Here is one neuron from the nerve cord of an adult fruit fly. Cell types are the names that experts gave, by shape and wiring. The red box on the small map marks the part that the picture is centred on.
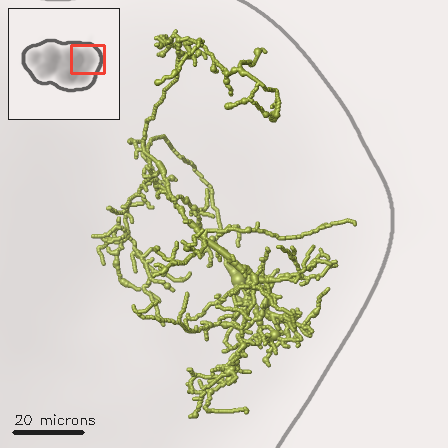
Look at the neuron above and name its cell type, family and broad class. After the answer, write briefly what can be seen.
The cell type is IN04B079. The family is hemilineage 04B. Its broad class is nerve-cord intrinsic neuron. By the scale bar it is about 110 microns tall in this view. Dozens of branch ends can be seen.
